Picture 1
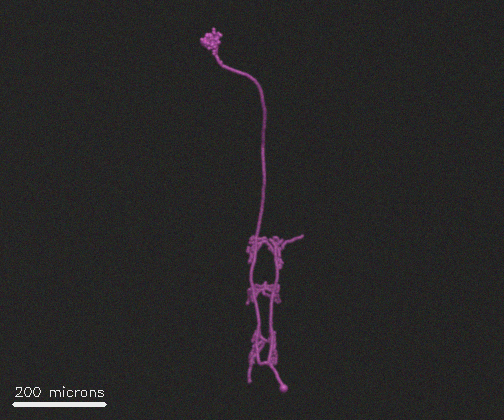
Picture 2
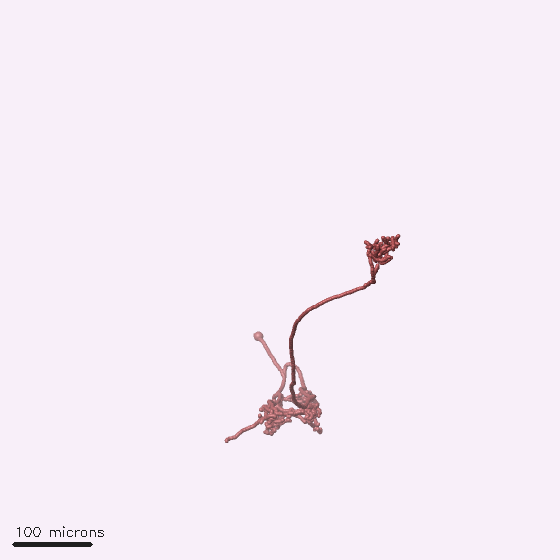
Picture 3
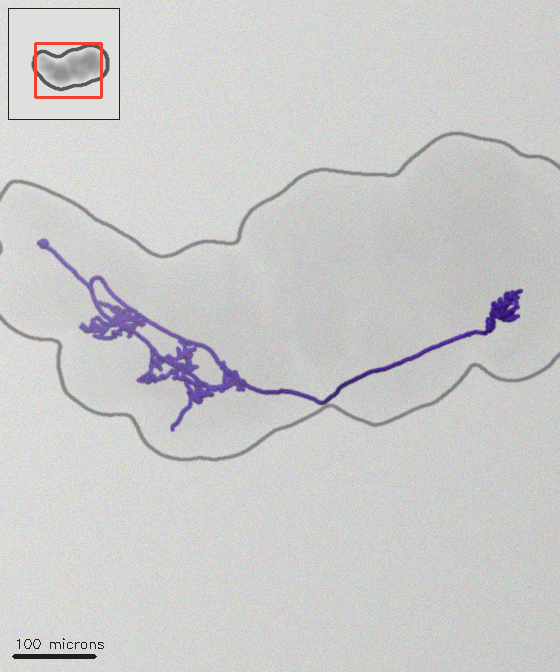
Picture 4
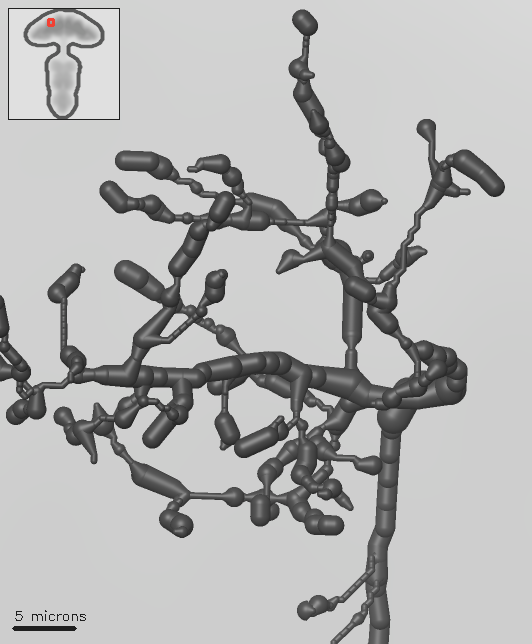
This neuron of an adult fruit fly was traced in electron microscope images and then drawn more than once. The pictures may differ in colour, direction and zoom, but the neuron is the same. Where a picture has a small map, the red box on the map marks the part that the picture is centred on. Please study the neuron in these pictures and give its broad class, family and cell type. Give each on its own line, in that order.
ascending neuron
hemilineage 08B
AN08B018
